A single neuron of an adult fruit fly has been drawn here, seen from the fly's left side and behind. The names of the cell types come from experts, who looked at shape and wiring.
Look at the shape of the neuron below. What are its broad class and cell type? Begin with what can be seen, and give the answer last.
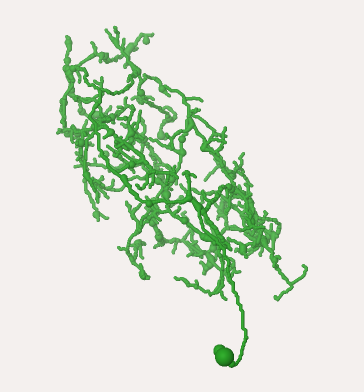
The cell body can be seen at the bottom of the picture. In this view it is taller than it is wide. Its broad class is central-brain intrinsic neuron. Its cell type is CB3042.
